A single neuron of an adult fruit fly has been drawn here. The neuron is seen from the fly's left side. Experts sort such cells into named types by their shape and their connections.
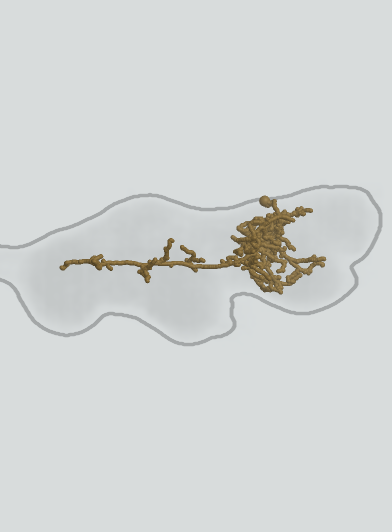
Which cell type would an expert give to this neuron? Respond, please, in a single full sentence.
Cell type INXXX180 is what this neuron is.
